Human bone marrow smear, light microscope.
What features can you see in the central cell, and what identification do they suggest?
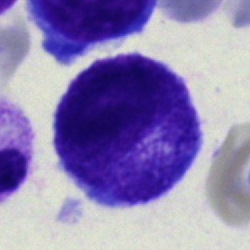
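You'll see it's round, though the edge is slightly fuzzy and uneven. The chromatin's dense and dark purple. Down in the lower right part there's a paler patch with fine lilac granules, and there are no vacuoles anywhere in the cell. So that one's a promyelocyte.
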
